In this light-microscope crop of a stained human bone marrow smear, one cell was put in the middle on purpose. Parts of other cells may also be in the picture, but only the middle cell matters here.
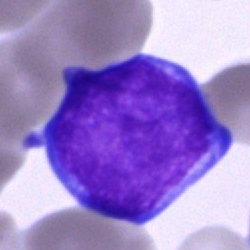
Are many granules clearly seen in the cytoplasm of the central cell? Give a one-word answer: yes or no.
No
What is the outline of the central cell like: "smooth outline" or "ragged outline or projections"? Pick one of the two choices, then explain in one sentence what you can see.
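Ragged outline or projections. Small blunt blebs project from the left edge of the cell.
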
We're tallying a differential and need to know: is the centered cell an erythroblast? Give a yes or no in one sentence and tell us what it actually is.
No, calling it an erythroblast is wrong; the middle cell is a blast.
